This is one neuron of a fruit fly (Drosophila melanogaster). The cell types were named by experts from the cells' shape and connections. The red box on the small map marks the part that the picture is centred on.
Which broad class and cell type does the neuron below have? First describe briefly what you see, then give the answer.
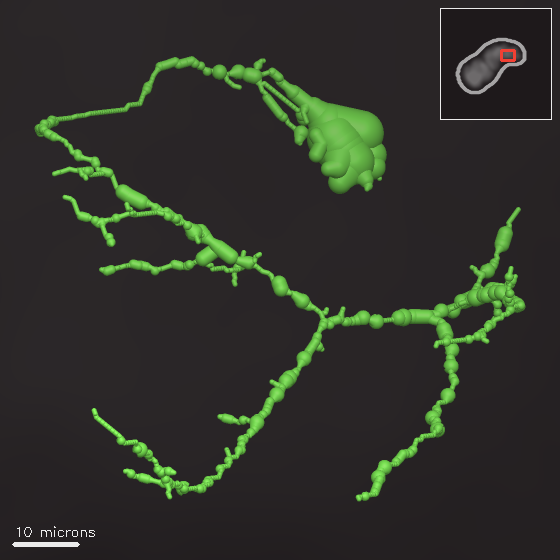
The cell body can be seen at the top of the picture. By the scale bar it is about 75 microns wide in this view. The picture shows dozens of branch ends. This is a motor neuron of the nerve cord. The cell type is Acc. tr flexor MN.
